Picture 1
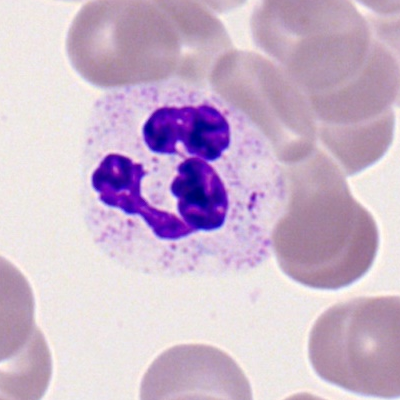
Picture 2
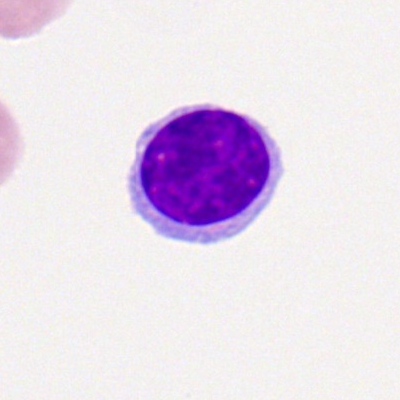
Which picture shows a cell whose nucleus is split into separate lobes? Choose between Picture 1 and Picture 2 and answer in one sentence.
The nucleus of the cell in picture 1 consists of two or more lobes.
